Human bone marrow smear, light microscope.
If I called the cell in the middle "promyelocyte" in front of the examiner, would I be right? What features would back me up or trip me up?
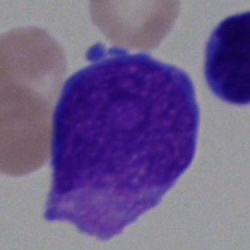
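The deciding point is the nucleus, which fills most of the cell and leaves only scant cytoplasm, seen mainly as a band along the lower edge.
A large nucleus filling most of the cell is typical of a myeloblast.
Verdict: this is a blast, not a promyelocyte. Further checks: the chromatin is finely stippled, without coarse dark clumps. The cytoplasm stains a paler lilac-purple than the nucleus. The outline is irregular and somewhat angular rather than smoothly round, and a small round bleb projects from the top edge.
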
